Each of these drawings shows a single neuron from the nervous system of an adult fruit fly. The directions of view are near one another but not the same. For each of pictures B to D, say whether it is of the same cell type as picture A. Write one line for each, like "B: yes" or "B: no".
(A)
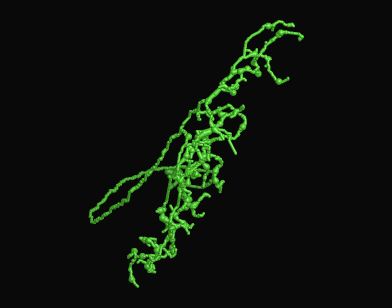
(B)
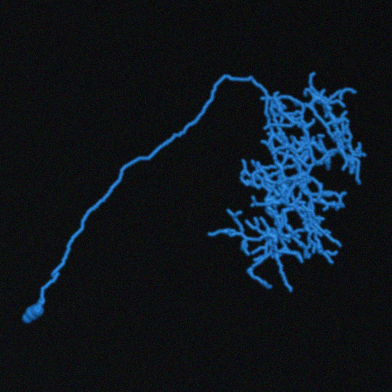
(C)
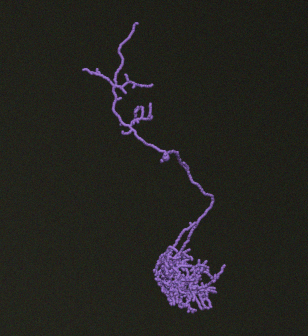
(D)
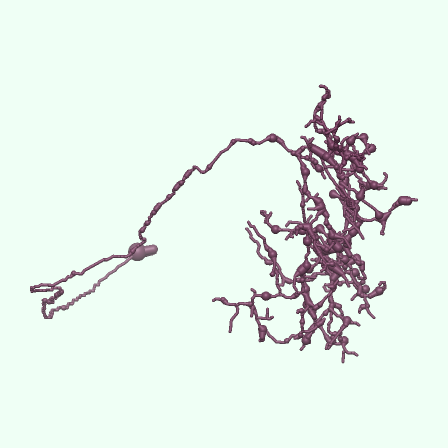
B: yes
C: no
D: yes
